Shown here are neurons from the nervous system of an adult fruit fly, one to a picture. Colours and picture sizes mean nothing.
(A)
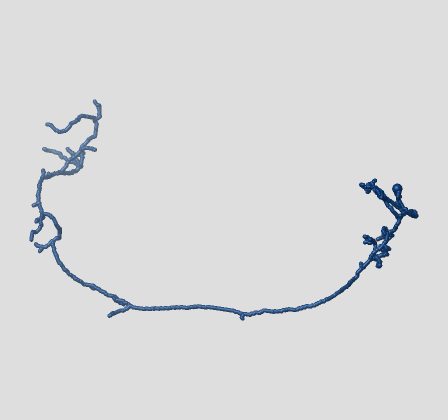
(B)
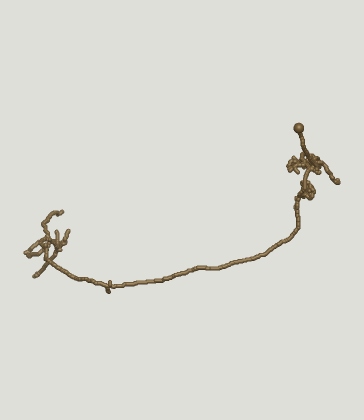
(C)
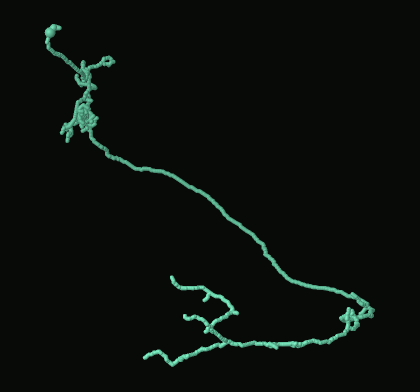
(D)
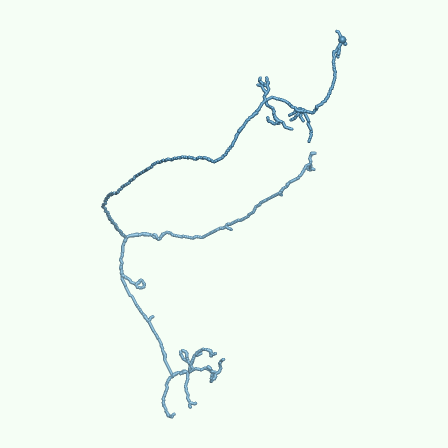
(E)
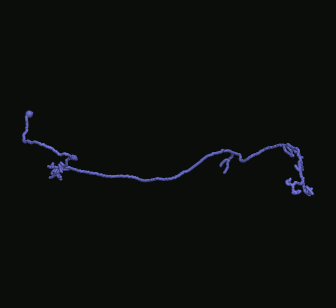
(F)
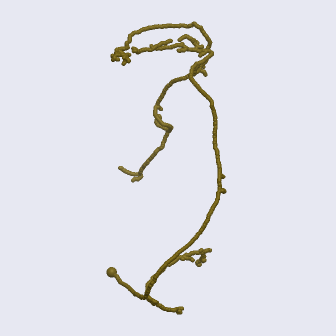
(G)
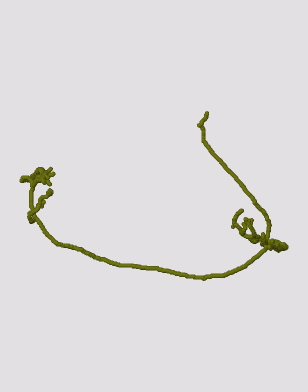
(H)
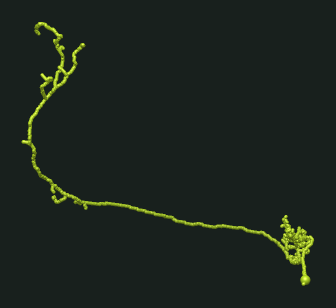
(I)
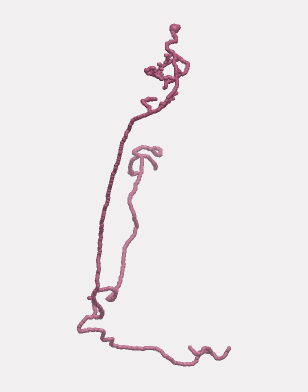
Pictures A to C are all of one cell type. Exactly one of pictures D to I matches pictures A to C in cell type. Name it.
Picture H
